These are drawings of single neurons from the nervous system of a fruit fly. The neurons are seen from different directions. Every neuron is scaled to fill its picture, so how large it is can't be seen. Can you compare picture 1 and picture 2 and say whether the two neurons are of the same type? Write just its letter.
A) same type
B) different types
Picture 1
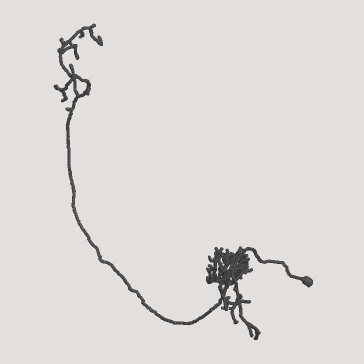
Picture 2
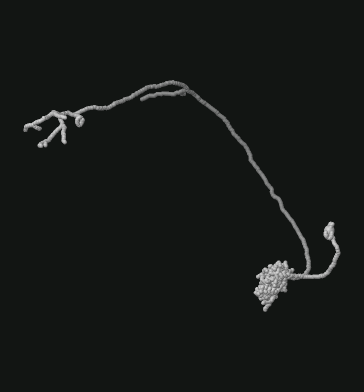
B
